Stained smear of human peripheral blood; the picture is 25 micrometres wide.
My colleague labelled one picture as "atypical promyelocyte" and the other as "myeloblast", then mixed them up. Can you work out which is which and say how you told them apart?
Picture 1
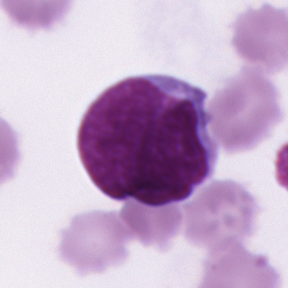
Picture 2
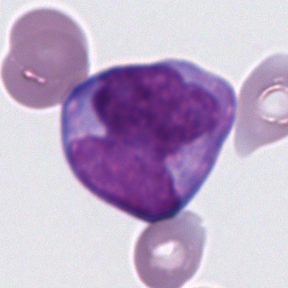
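The myeloblast is in picture 1, the atypical promyelocyte in picture 2. In picture 1 the cytoplasm is only a scant pale greyish-blue rim, seen mainly at the upper right.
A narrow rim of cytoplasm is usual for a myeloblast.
Its nucleus measures about 11 micrometres across, and red cells lie against the cell's lower edge. In picture 2 the nucleus is folded, its lobes bending over and overlapping one another, and it fills most of a cell about 15 micrometres across. There the pale blue-grey cytoplasm shows mainly at the left and right sides of the nucleus, and a thin rim at the cell edge is a deeper blue than the cytoplasm inside it. The outline in picture 2 is angular, with several flattened sides rather than a smooth circle. Granules do not separate these two cells: none are visible in picture 1, and no distinct granules can be seen in picture 2.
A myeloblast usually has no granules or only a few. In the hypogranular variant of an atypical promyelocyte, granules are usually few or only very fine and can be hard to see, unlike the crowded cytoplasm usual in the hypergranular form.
Picture 1 also shows no vacuoles in its cytoplasm.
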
